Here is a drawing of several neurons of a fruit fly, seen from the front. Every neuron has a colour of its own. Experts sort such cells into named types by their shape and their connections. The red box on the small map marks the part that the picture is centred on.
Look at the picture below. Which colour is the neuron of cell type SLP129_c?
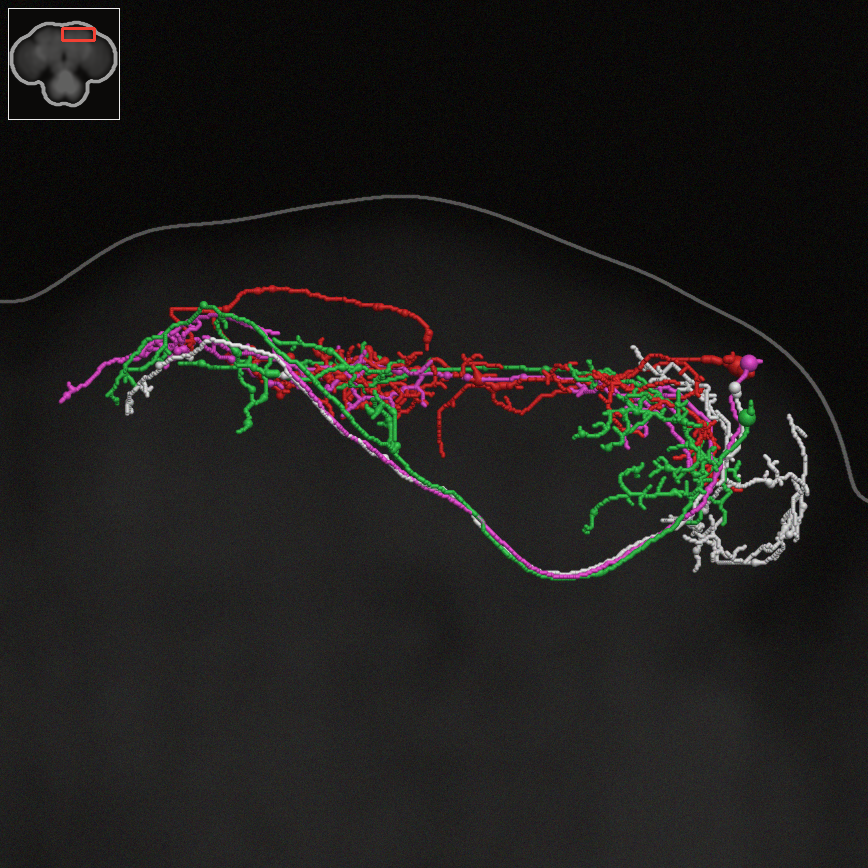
green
